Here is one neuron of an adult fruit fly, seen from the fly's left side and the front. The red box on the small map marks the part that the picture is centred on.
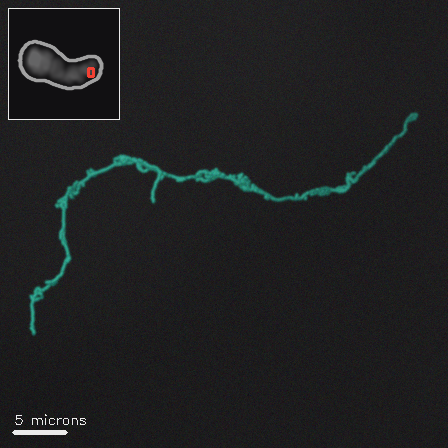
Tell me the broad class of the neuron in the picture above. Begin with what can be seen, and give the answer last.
No cell body is drawn. From left to right in the picture it spans about 40 microns. It is a sensory neuron entering the nerve cord.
